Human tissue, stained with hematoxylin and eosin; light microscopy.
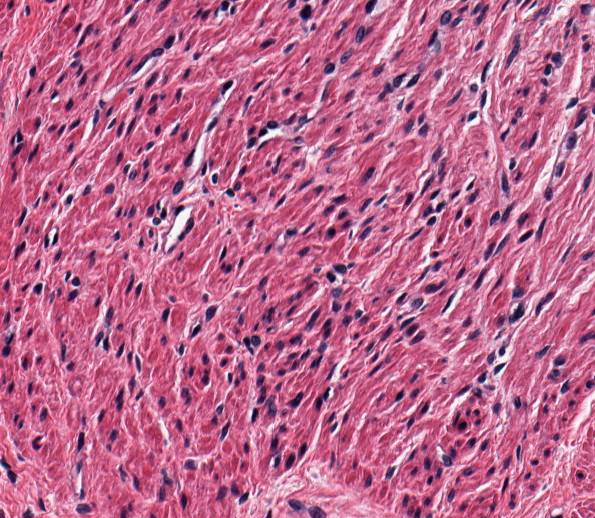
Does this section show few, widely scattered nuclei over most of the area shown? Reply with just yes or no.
No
